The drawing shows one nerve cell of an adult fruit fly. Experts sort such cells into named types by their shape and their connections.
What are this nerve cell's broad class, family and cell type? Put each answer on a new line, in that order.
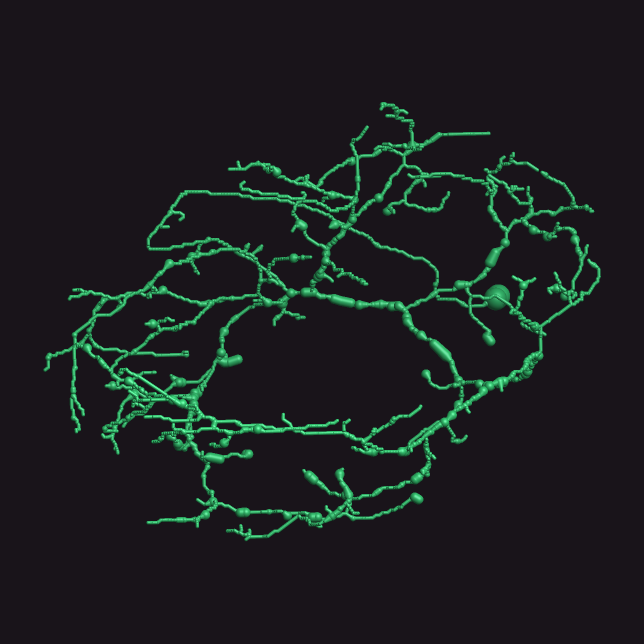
nerve-cord intrinsic neuron
hemilineage 03A
IN03A068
